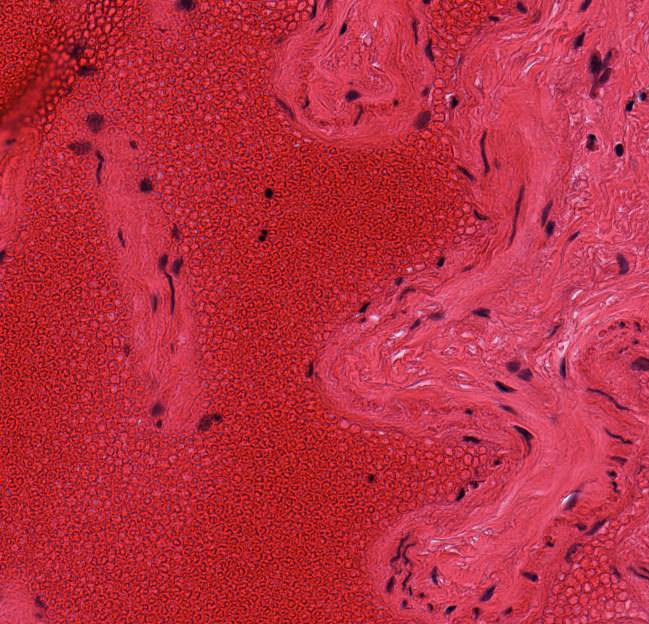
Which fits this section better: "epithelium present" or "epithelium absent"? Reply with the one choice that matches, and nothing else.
Epithelium absent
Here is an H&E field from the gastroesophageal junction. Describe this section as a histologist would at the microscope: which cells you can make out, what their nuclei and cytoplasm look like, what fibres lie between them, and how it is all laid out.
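Red cells tightly packed in a mosaic, almost no pale space between. Only a few small dark round nuclei scattered among them. Thin fibrous strand runs roughly vertically through the blood, left half. Its nuclei dark, spindle-shaped.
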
